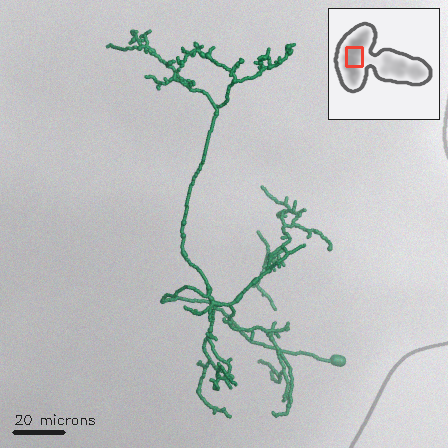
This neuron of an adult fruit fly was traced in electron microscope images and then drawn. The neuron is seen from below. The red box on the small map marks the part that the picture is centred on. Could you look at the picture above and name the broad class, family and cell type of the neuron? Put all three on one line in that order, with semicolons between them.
central-brain intrinsic neuron; hemilineage VLPp2; CB1642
